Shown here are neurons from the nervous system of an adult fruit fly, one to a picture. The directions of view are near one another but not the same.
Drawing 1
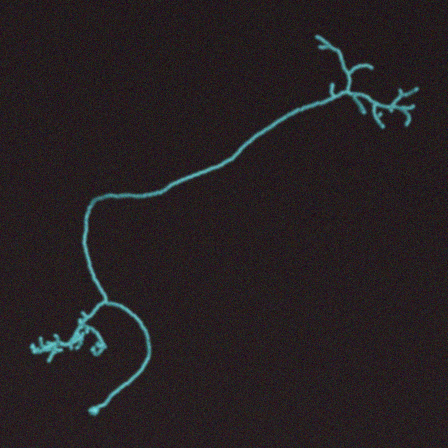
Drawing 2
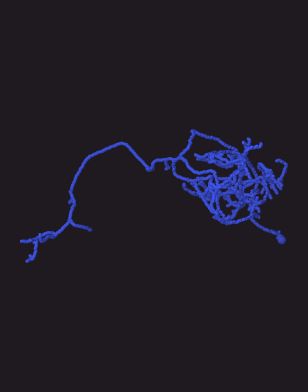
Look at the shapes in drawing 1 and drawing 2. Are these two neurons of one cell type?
no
